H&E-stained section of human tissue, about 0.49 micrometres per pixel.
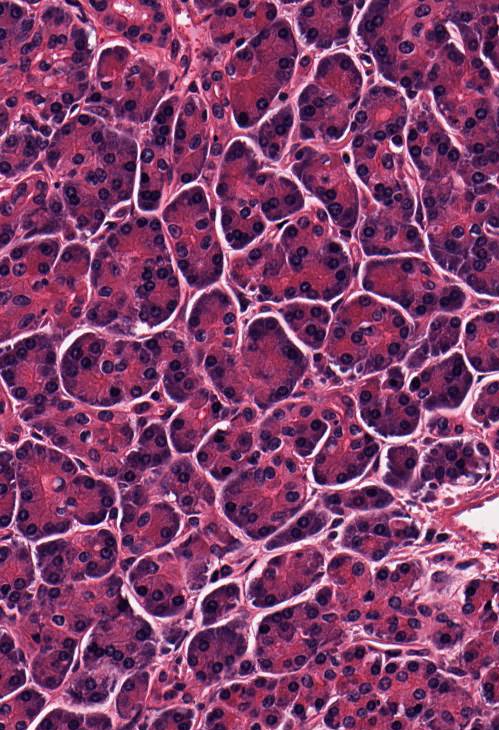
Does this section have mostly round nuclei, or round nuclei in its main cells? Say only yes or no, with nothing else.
Yes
